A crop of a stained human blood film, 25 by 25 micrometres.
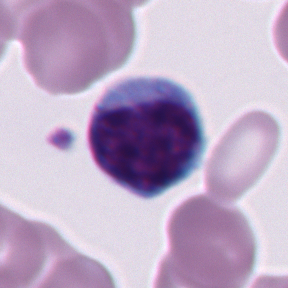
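Typical lymphocyte, stained smear of human peripheral blood. The cell has a round, smooth outline. Its chromatin is dark purple and coarsely clumped, and no distinct granules are seen in the cytoplasm. A small purple fragment lies just to the left of the cell.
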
